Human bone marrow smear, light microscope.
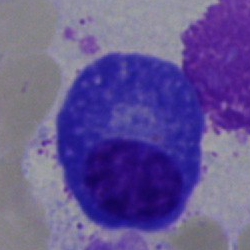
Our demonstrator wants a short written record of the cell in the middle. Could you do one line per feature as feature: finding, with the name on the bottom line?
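Outline: smooth and rounded-oval
Nucleus: eccentric, down in the lower part of the cell
Pale zone: in the cytoplasm just above the nucleus
Granules: no distinct purple ones in the cytoplasm
Name: plasma cell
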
